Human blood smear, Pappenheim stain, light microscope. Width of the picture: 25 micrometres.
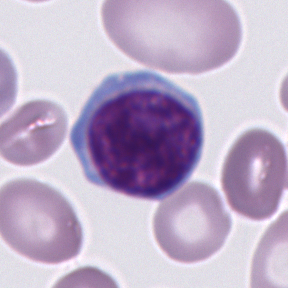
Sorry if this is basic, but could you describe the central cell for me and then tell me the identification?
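Cytoplasm first: a narrow rim of pale sky-blue. Its width varies, broadest on the upper-left side and thinnest on the right. Nucleus next: no distinct nucleolus is visible. Vacuoles: none in the cytoplasm. This is a typical lymphocyte.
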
